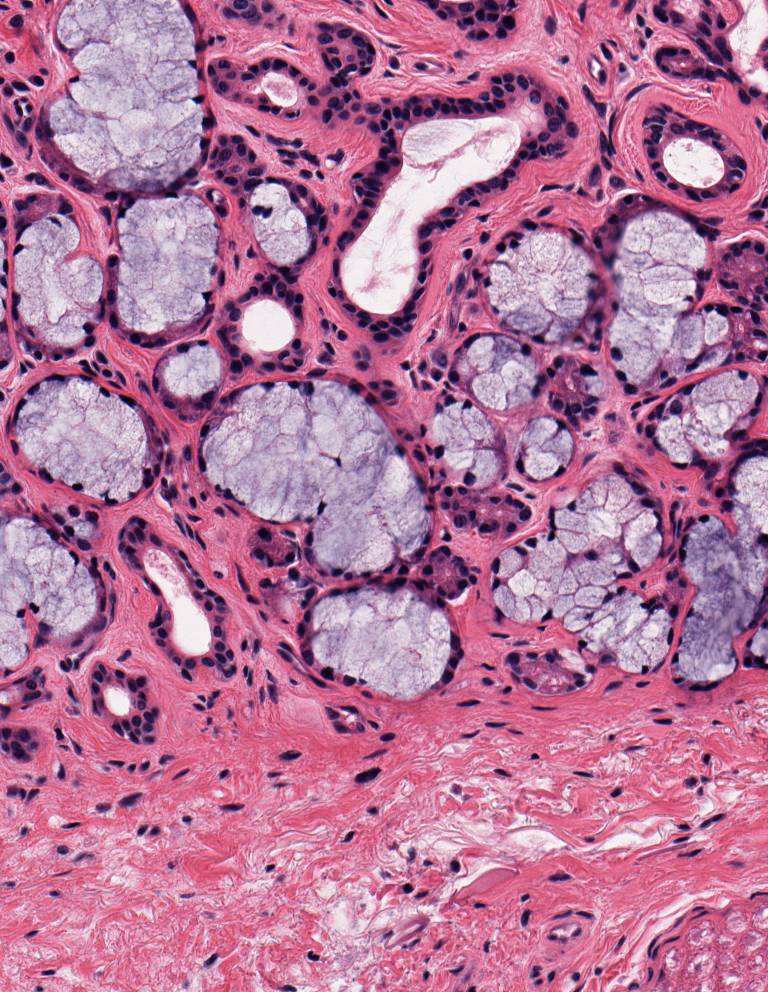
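Minor salivary gland, with glandular units filling the upper two-thirds of the field and connective tissue without glands in the lower third. Most acini are mucous, their cytoplasm pale grey-blue and foamy, and the dark nuclei of the mucous cells are flattened against the base of the acini. Between the mucous acini sit a few small groups of cells with pink granular cytoplasm.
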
